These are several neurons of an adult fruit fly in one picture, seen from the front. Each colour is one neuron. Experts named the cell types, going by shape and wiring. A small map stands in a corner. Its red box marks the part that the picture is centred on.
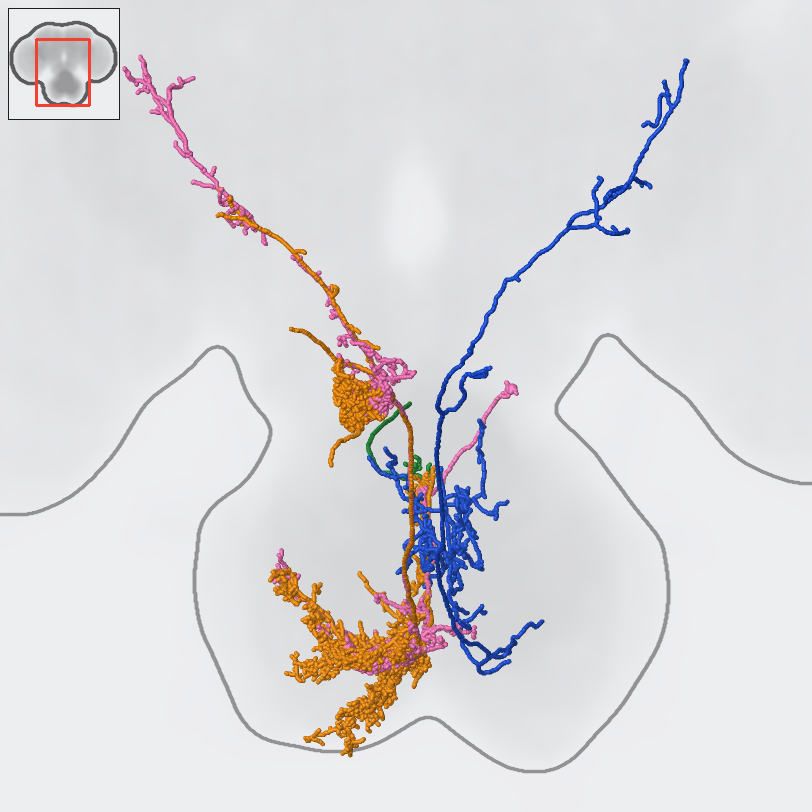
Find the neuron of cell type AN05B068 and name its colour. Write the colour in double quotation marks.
"blue"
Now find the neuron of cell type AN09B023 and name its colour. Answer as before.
"pink"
